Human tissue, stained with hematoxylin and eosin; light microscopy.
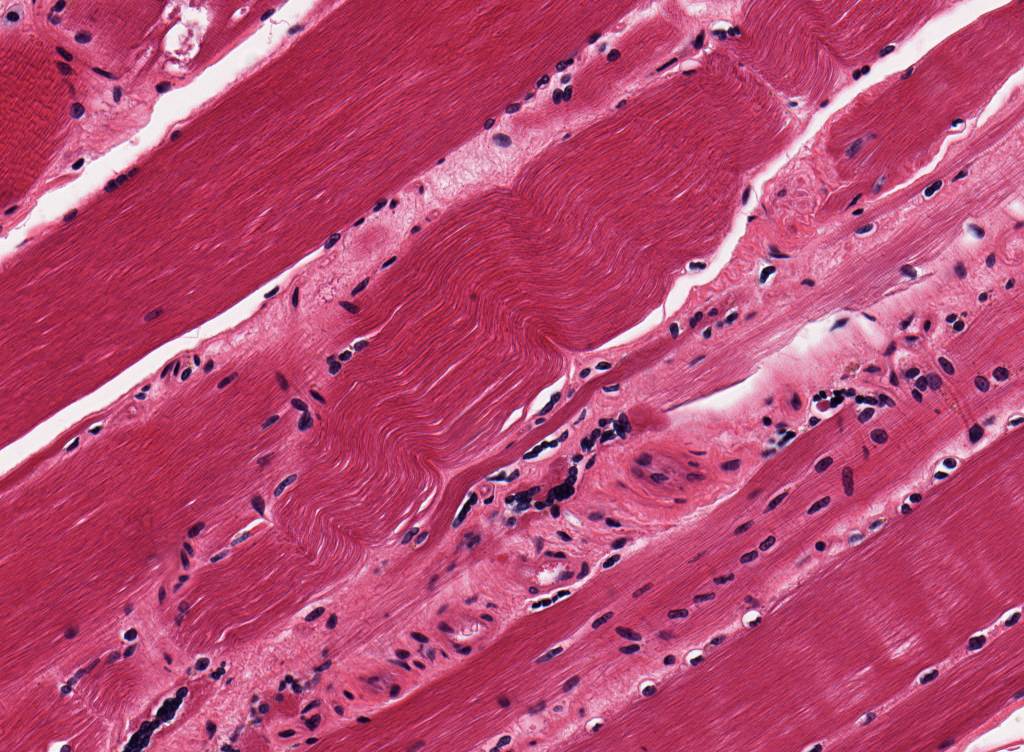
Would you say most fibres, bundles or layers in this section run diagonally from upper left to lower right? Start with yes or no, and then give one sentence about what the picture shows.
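No. Long, parallel, unbranched muscle fibres fill the field and run diagonally from lower left to upper right.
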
